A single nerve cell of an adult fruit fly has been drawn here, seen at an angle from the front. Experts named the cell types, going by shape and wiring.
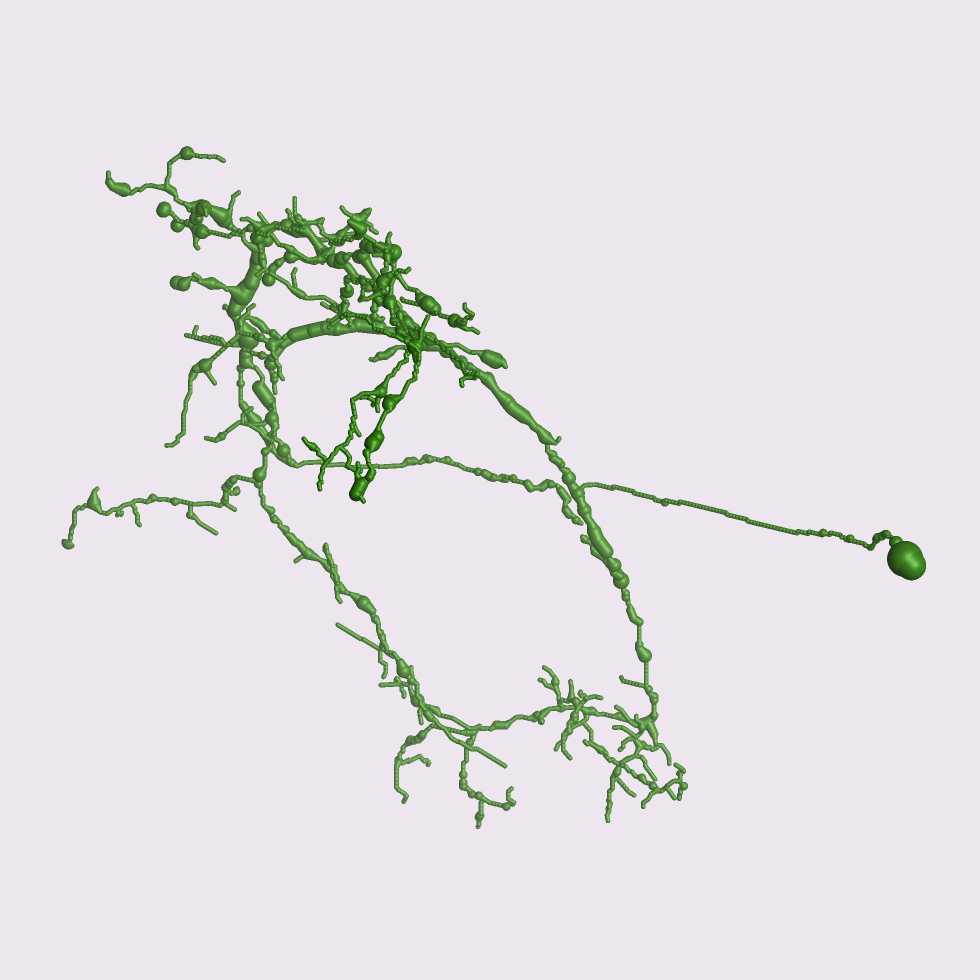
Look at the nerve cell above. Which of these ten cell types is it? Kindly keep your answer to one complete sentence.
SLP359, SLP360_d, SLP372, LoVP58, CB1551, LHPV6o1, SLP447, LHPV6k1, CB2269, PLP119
In the scheme of cell types, this neuron is CB1551.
